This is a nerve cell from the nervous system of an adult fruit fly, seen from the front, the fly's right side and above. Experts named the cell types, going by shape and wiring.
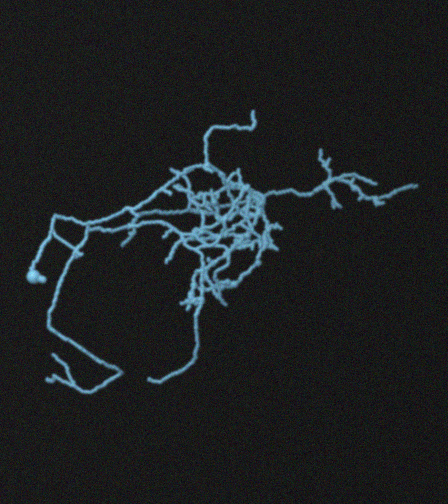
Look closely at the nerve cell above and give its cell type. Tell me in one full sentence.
This nerve cell is a cell of type PAM08.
